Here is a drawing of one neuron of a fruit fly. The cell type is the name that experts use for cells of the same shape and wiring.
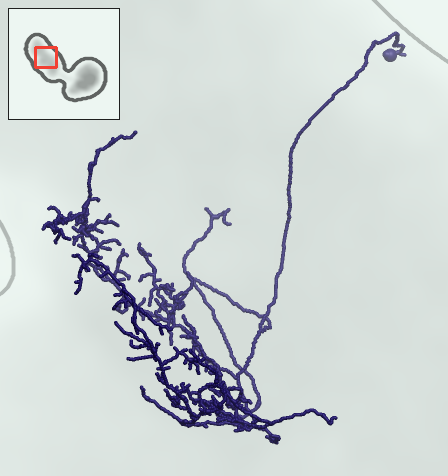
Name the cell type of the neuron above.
IN23B049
